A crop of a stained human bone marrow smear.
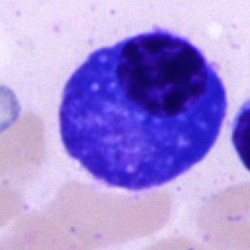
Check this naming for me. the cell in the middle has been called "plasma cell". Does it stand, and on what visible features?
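The deep blue, abundant cytoplasm goes with plasma cell and against erythroblast.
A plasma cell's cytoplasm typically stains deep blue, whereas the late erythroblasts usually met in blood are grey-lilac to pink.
The coarse, dark purple chromatin clumps go with plasma cell too.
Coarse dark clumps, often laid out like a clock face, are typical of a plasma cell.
Add a smooth, round to slightly oval outline without blebs or projections, and many small pale dots through the cytoplasm. So yes, plasma cell fits.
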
